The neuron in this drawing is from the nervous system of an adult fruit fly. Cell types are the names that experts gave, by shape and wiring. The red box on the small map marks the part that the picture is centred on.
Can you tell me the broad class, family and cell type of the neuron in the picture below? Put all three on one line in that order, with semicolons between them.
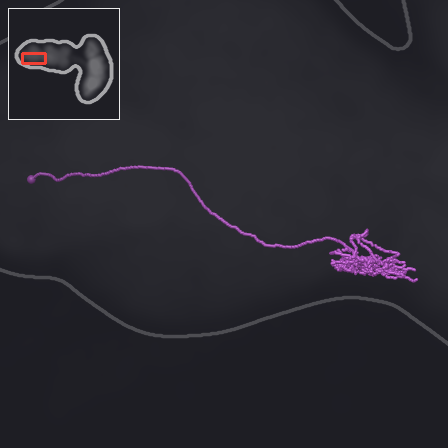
nerve-cord intrinsic neuron; hemilineage 03B; IN03B079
